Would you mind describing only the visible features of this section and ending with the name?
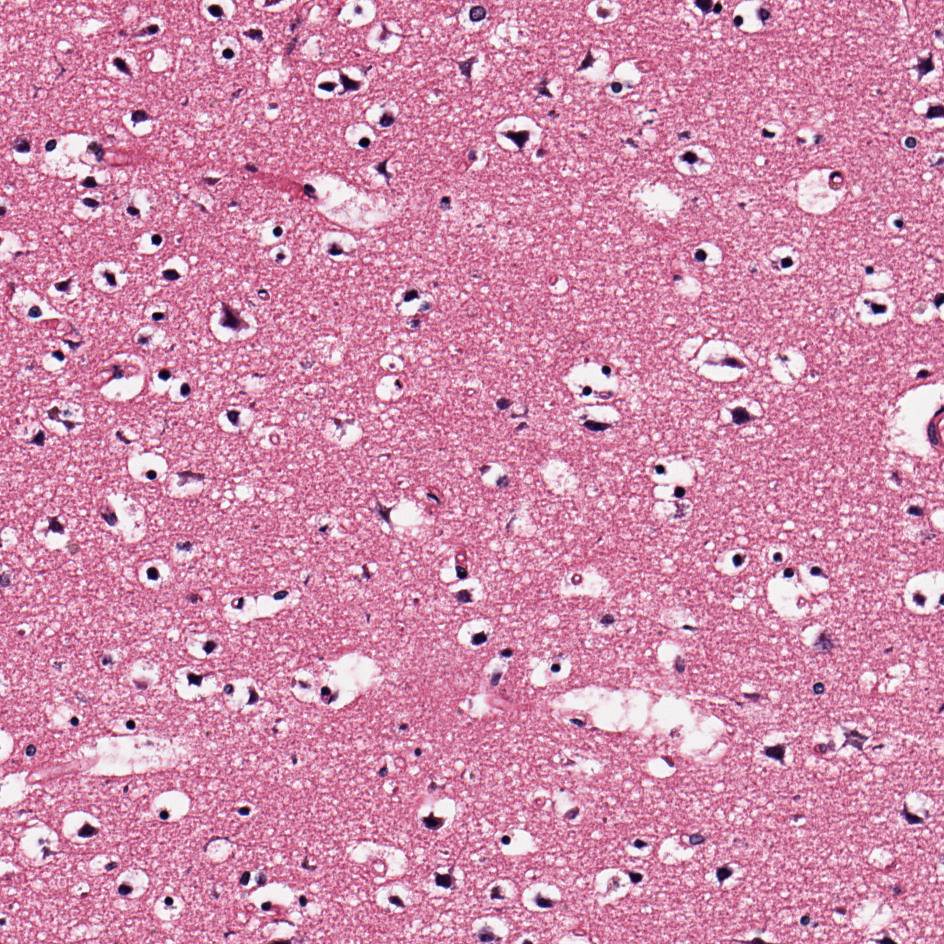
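Arrangement: a uniform, finely textured pink matrix fills the field, with cells scattered evenly and no separate compartments. Cells: most nuclei are small, round and dark, each within a clear round space. Matrix: stippled with many tiny round empty vacuoles. Epithelium and glands: none present. This is cerebral cortex.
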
